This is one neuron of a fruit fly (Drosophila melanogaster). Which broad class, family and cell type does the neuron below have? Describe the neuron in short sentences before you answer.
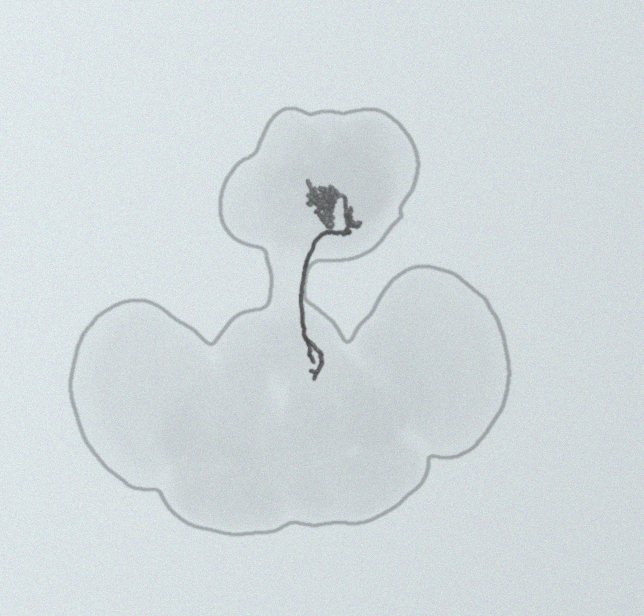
In this view it is more than twice as tall as it is wide. This is an ascending neuron. Its family is hemilineage 19B. It is of cell type AN19B059.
